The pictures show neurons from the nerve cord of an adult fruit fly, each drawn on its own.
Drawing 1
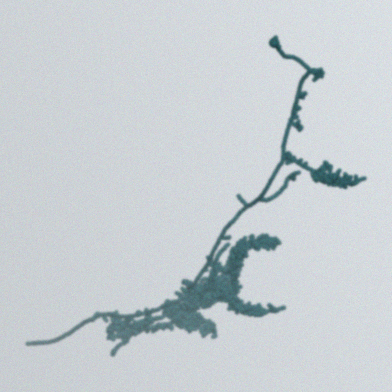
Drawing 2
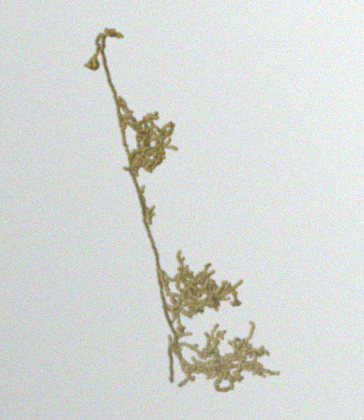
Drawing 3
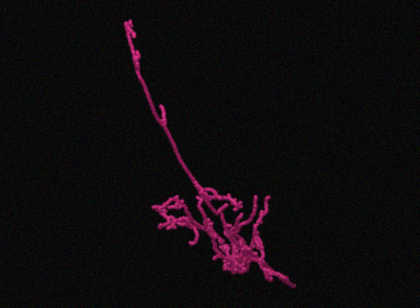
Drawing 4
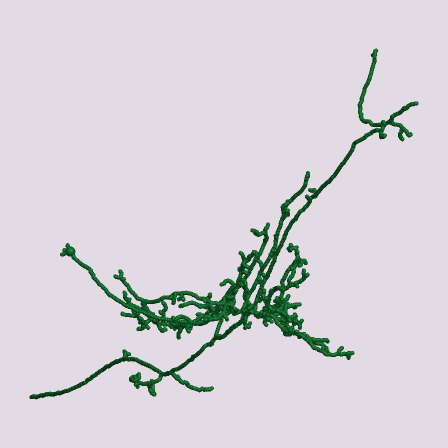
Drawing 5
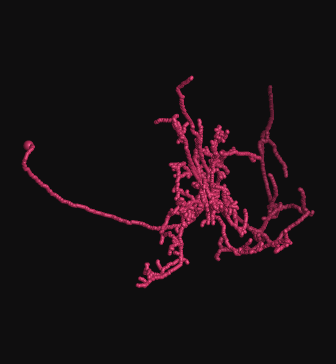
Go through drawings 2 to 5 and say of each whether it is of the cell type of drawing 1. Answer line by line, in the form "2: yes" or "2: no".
2: no
3: no
4: no
5: no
